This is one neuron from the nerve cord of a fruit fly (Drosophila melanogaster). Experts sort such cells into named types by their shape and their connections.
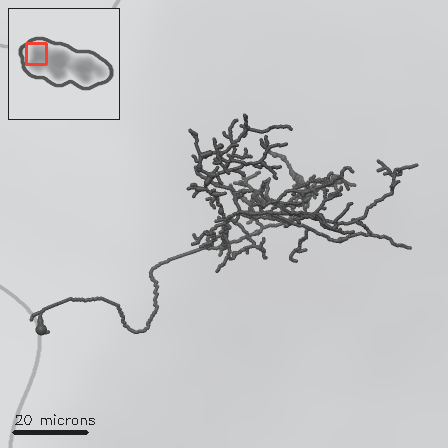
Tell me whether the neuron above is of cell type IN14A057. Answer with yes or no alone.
no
